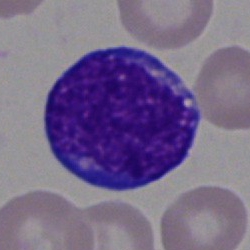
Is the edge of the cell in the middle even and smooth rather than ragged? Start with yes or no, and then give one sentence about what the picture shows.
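Yes. The outline of the cell is round and smooth.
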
